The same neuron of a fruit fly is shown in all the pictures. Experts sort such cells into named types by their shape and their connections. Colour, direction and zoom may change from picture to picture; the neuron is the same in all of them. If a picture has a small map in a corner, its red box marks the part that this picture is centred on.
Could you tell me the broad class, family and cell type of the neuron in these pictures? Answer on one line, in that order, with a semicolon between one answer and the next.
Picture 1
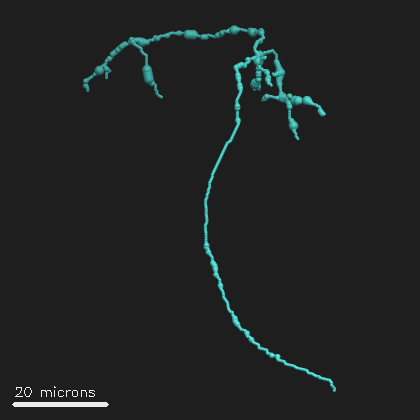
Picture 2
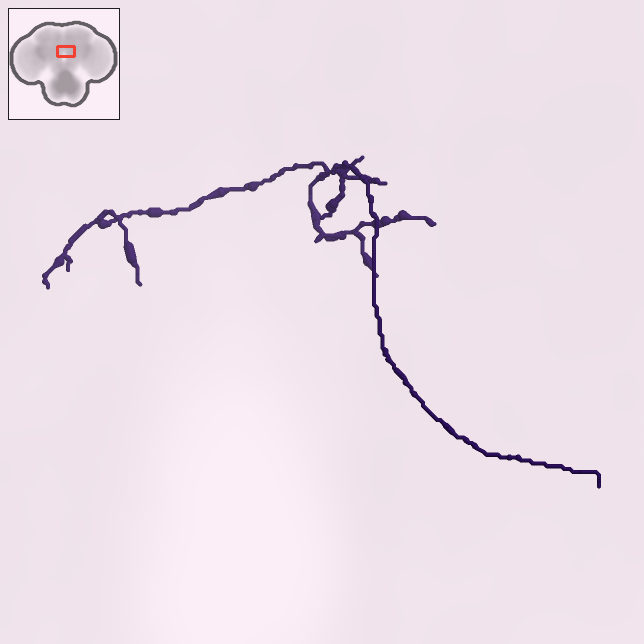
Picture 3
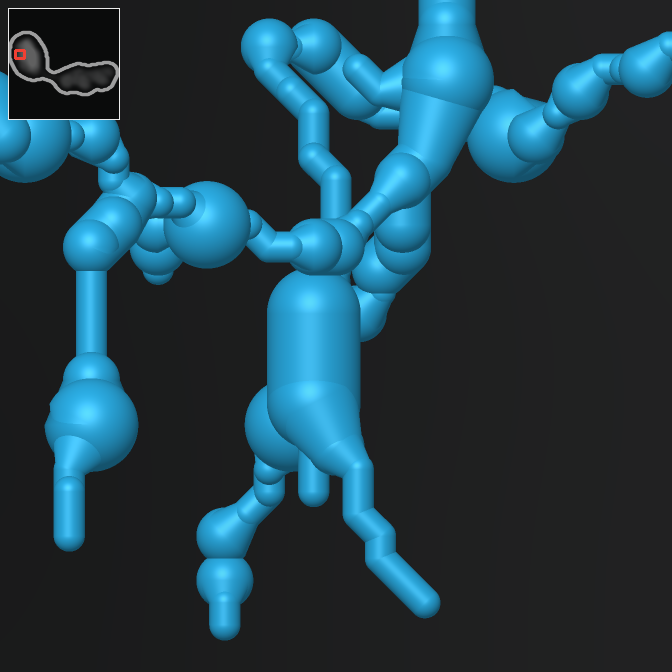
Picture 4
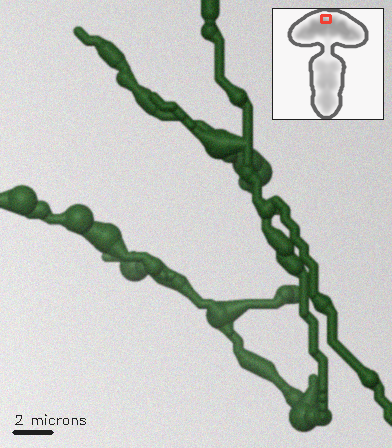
sensory neuron entering the brain; class olfactory; ORN_DM1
